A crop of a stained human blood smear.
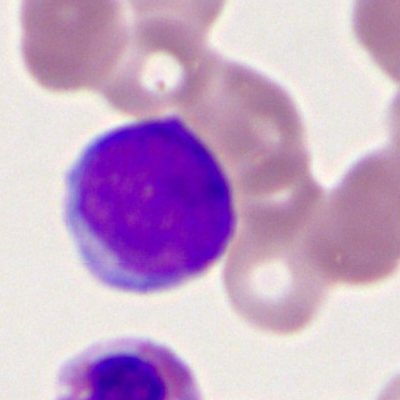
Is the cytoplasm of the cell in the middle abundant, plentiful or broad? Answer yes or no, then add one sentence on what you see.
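No. The cytoplasm forms only a thin rim, widest along the lower-left edge of the cell.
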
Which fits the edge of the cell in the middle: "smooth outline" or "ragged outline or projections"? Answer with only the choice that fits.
Smooth outline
